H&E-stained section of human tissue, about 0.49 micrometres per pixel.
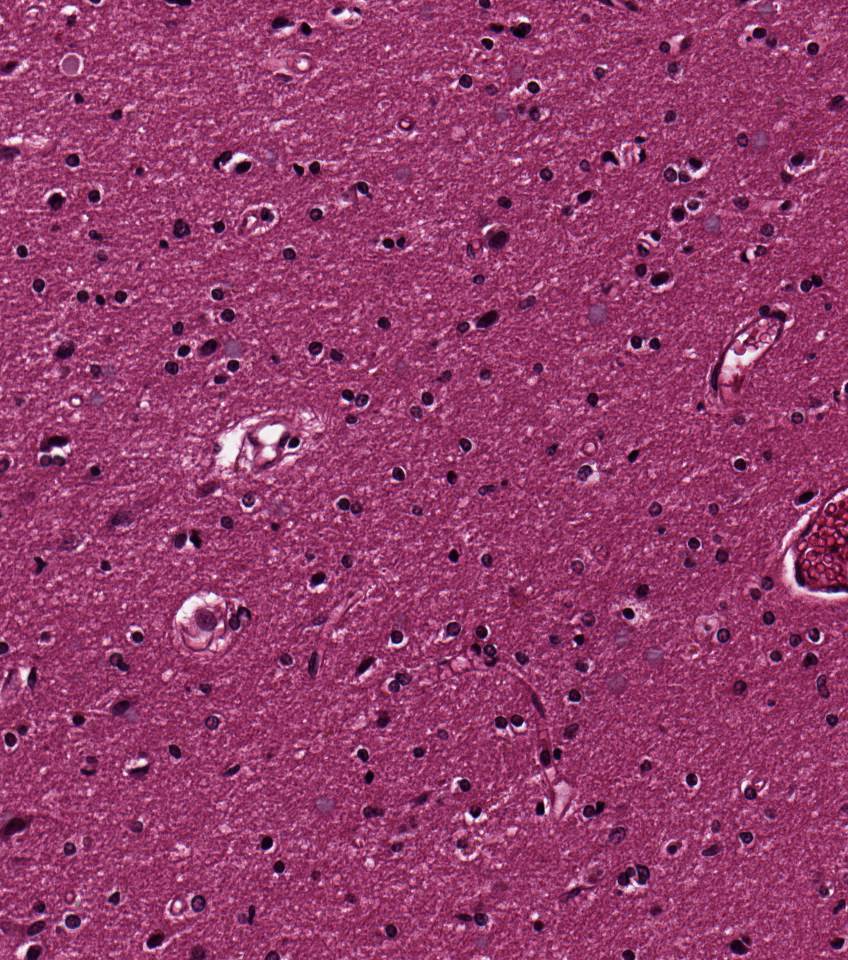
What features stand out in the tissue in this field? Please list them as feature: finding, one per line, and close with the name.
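Distribution: small nuclei scattered fairly evenly, without rows or sheets
Cell size: mostly small, with little visible cytoplasm
Nuclei: round and dark
Halo: narrow and clear, around many of the small round nuclei
Larger cell: round nucleus inside a clear rounded space, lower left
Tissue: cerebral cortex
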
